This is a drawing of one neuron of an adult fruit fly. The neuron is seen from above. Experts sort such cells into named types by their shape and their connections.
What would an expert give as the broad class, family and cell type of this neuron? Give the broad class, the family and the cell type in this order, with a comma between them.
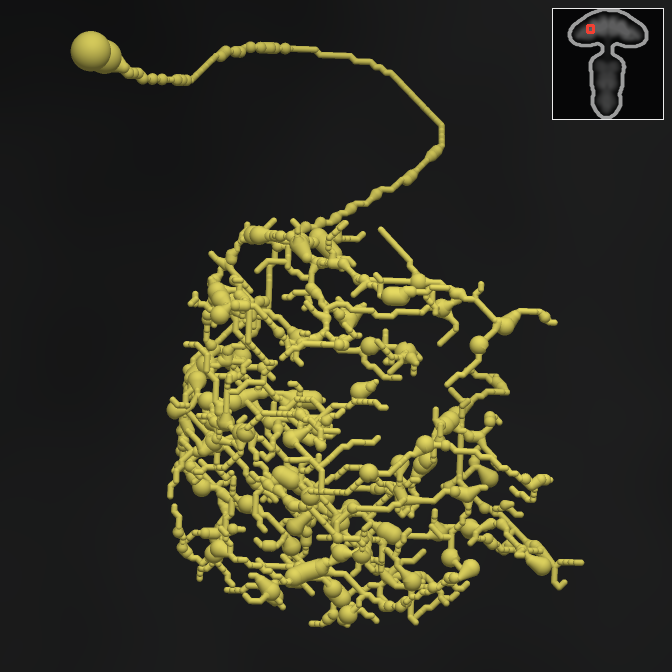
central-brain intrinsic neuron, hemilineage LHl4_dorsal, CB3051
